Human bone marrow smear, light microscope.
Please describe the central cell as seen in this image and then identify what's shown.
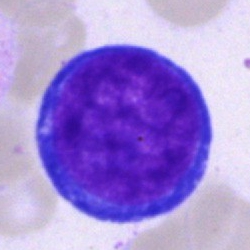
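Start with the outline, which is round and smooth. Inside it, the cytoplasm forms only a thin rim around the nucleus, and that rim is deep blue. Now the chromatin: it is mottled, with darker and lighter purple patches. This cell is a proerythroblast.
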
